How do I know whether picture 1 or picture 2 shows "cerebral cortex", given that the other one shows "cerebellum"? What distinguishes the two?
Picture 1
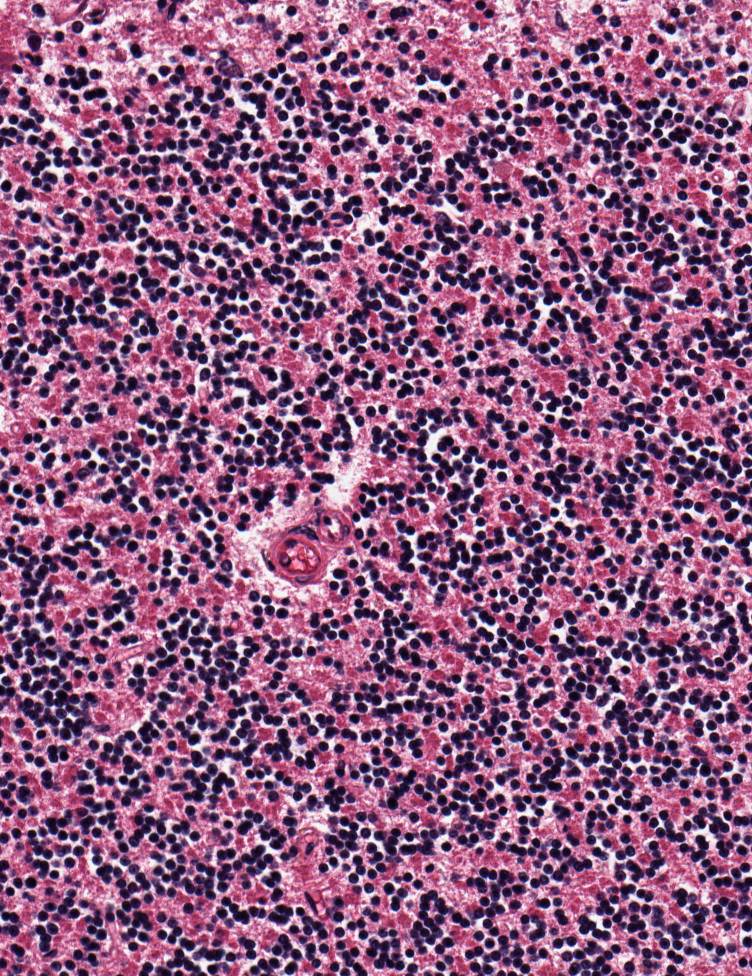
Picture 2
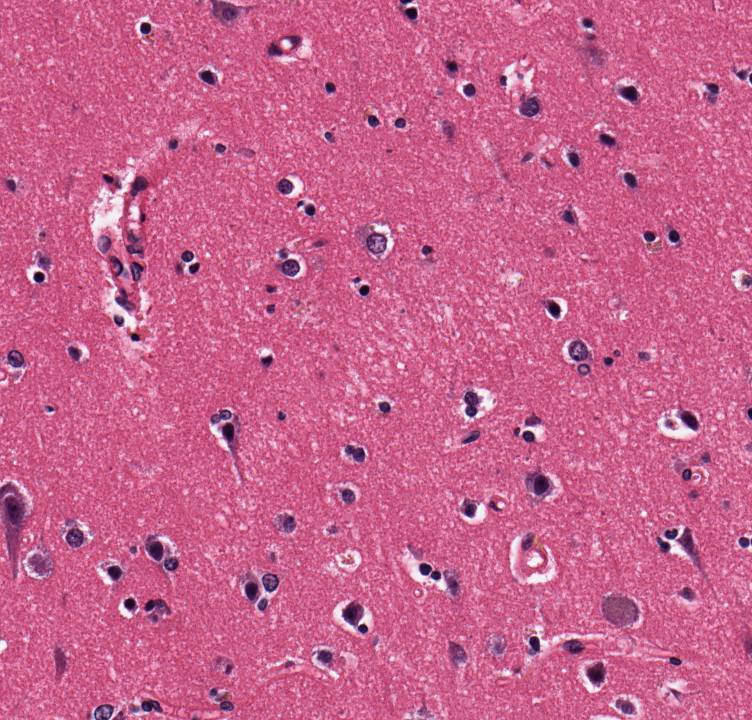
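Cerebellum in picture 1, cerebral cortex in picture 2. Picture 1 is evenly packed with small cells, no layering or zones, their nuclei small, round, uniformly dark, with mostly scant to barely visible cytoplasm.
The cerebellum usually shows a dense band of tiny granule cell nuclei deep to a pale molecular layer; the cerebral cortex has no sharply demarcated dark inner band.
Picture 2 has cells scattered singly over an even, finely granular, fibrillary pink neuropil, with no organised units. Small, round, dark glial nuclei far outnumber the larger neurons; one neuron, triangular with a single tapering process, sits at the left edge low down.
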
